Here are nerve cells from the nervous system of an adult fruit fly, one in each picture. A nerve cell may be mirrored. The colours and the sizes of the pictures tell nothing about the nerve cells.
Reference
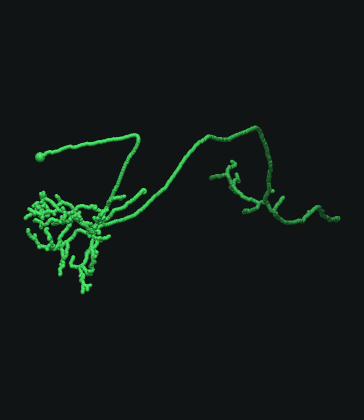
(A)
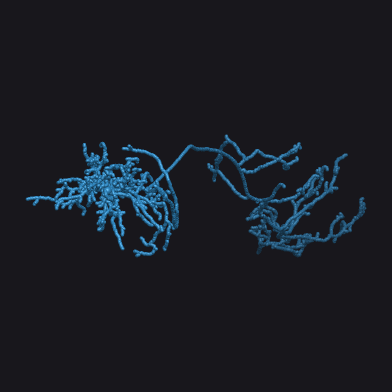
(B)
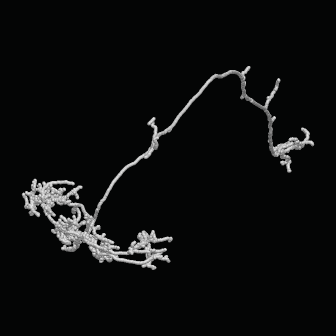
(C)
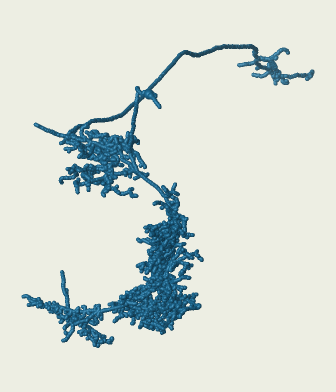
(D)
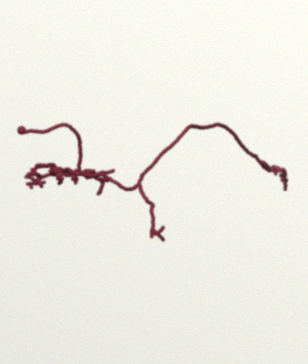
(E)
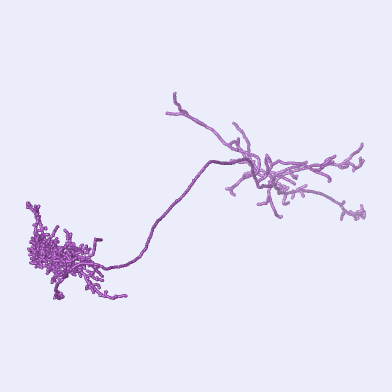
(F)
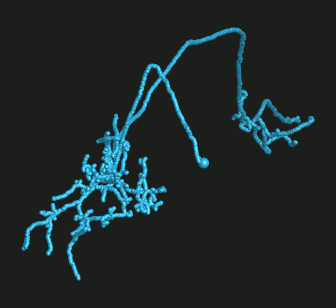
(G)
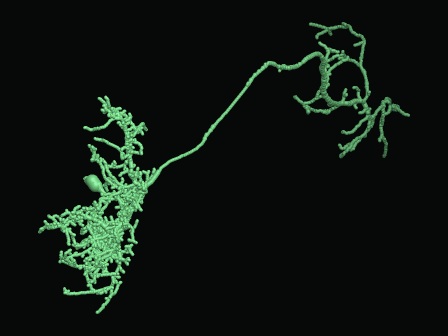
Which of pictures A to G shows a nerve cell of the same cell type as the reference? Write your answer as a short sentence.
Picture F shows a nerve cell of the same cell type.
